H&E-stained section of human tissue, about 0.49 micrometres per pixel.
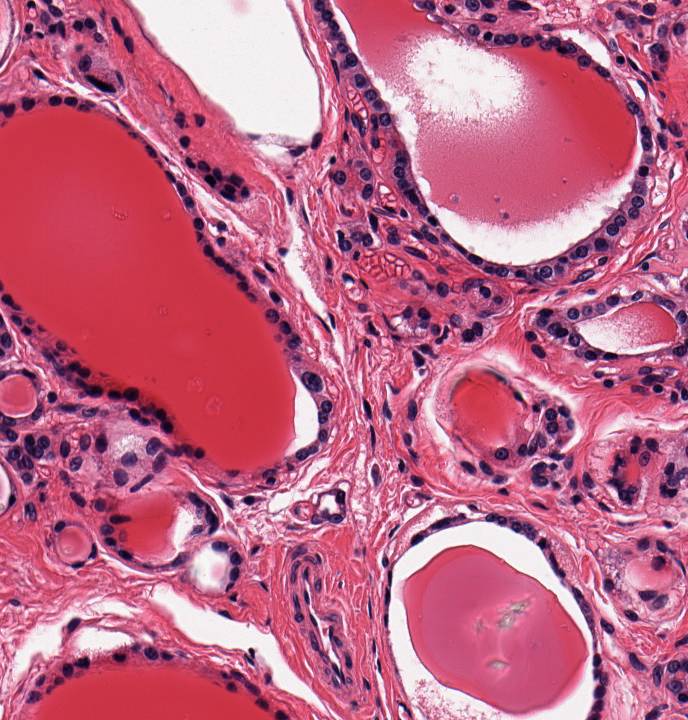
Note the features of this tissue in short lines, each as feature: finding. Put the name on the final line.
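Follicles: closed, round to oval, sizes vary widely; largest left and upper right
Lining: one layer of flattened to low cuboidal epithelial cells
Nuclei: small, round, dark, one row along the edge
Between follicles: bands of pink fibrous connective tissue, broadest centrally
Name: thyroid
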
